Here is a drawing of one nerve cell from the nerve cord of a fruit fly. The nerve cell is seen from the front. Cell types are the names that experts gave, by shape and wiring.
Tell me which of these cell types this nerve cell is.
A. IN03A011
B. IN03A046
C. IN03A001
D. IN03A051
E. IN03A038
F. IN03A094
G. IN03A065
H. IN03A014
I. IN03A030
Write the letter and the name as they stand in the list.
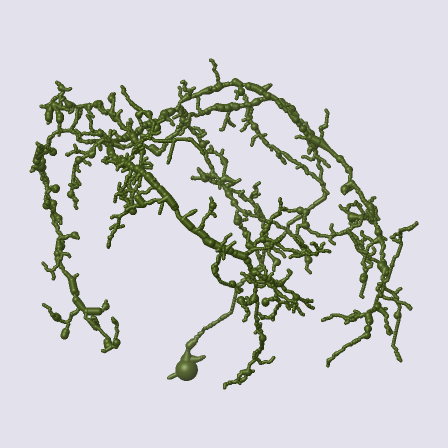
I. IN03A030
